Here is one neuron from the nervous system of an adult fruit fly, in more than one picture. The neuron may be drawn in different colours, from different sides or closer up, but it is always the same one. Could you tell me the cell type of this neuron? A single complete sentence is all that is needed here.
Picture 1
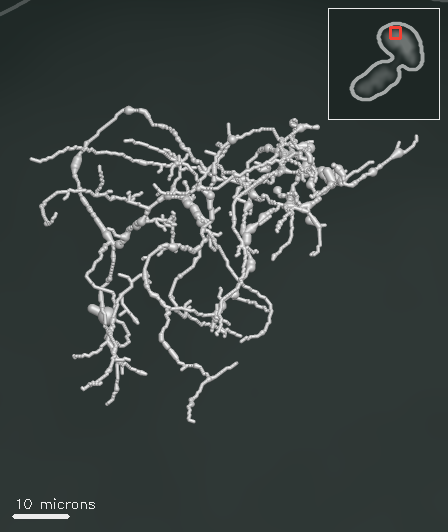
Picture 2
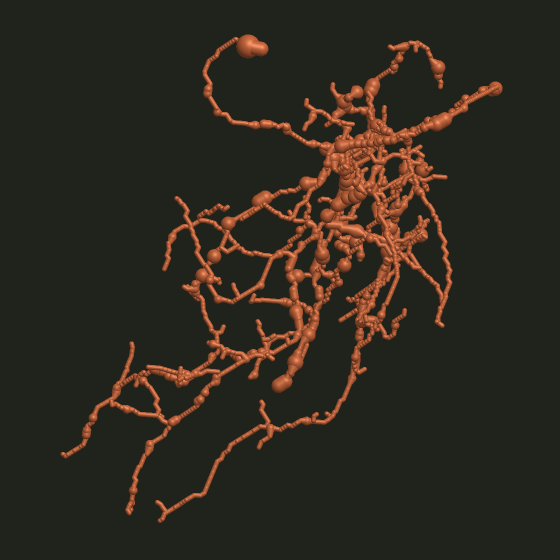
The cell type this neuron represents is SLP286.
